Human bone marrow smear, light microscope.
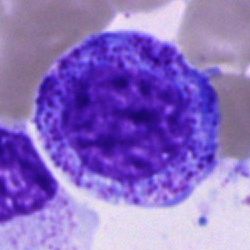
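Promyelocyte, the central cell in a stained bone marrow smear. Its chromatin is gathered into darker clumps. Purple granules are scattered throughout the cytoplasm, which shows pale blue between them; look closely and you will find granules lying over the edge of the nucleus as well.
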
